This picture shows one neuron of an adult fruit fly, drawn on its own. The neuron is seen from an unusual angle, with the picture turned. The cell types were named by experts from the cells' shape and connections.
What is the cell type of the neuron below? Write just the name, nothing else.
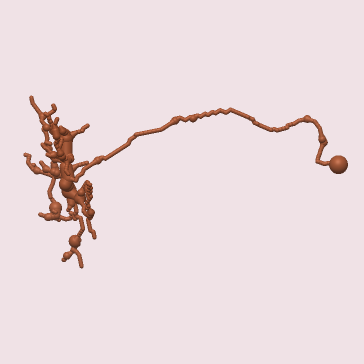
Dm8b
